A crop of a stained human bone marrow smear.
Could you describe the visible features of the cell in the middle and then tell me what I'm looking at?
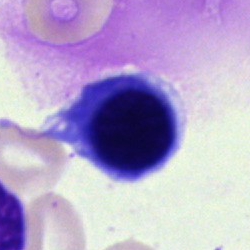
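Very dark, dense chromatin shows almost no internal pattern. No nucleoli can be made out in the nucleus. Apart from its tail, the cytoplasm is only a thin rim around the nucleus, and no granules are visible in it. This is an erythroblast.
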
